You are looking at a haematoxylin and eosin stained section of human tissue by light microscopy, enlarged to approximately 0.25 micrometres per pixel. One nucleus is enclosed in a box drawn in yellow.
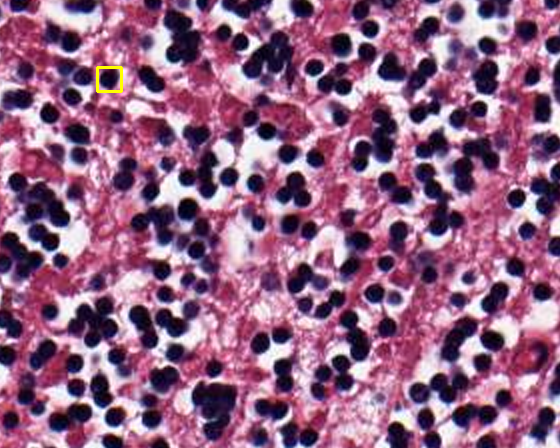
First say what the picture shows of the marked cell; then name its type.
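The nucleus is round and very dark, stained evenly throughout with no visible internal detail. The nucleus is about the same size as the many other dark round nuclei around it. It lies among many similar dark round nuclei that are scattered closely through a pink, fibrillar background. The marked nucleus belongs to a cerebellar granule cell.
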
